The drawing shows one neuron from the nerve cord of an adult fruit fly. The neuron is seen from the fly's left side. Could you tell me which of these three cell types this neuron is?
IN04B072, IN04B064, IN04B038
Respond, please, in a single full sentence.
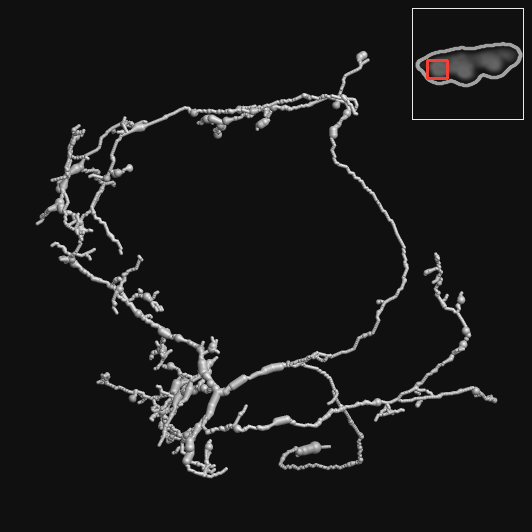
The cell type of this neuron is IN04B072.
